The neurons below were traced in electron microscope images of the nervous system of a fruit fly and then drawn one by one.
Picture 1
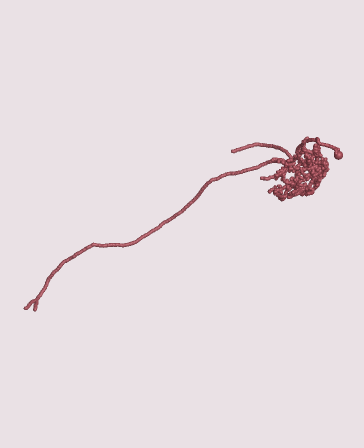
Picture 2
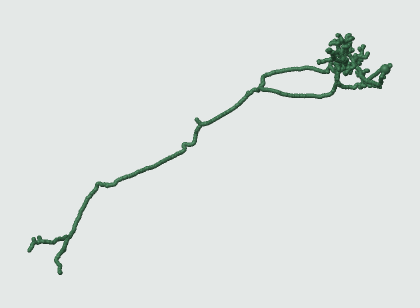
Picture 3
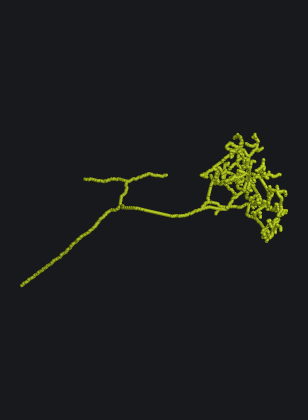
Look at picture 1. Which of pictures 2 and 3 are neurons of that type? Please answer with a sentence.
None of them is of the same cell type.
